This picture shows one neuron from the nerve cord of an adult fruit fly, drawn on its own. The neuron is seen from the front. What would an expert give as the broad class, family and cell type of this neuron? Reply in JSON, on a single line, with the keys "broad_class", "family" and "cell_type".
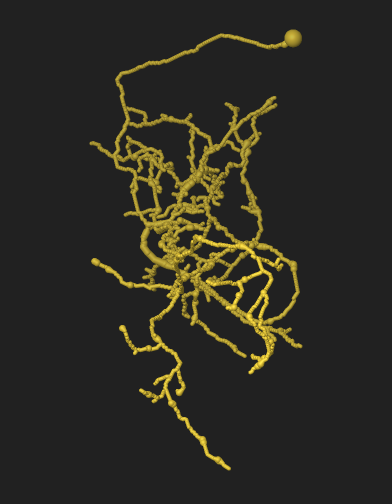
{"broad_class": "nerve-cord intrinsic neuron", "family": "hemilineage 17A", "cell_type": "IN17A066"}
